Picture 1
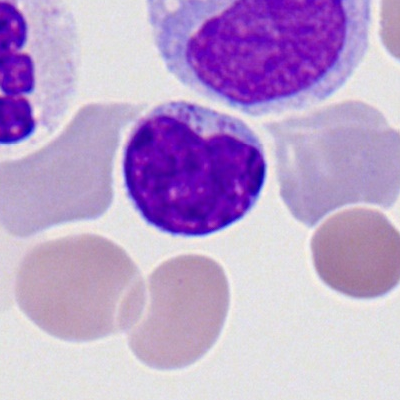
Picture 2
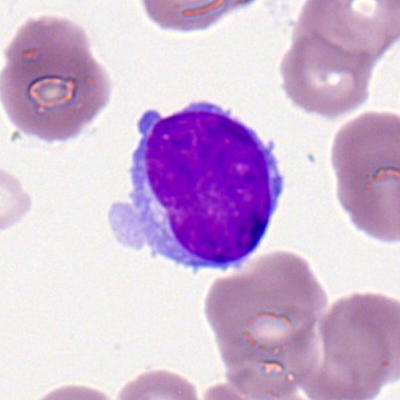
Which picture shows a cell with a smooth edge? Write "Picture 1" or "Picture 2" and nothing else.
Picture 1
